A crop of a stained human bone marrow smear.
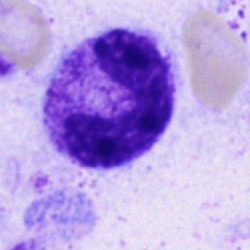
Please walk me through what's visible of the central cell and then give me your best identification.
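The outline on this one is roughly round, and the surface shows no distinct projections. Its centre is paler and more lilac than the darker, granular periphery. You won't find a distinct band of pale cytoplasm around that granular mass, either. It's a band neutrophil.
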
